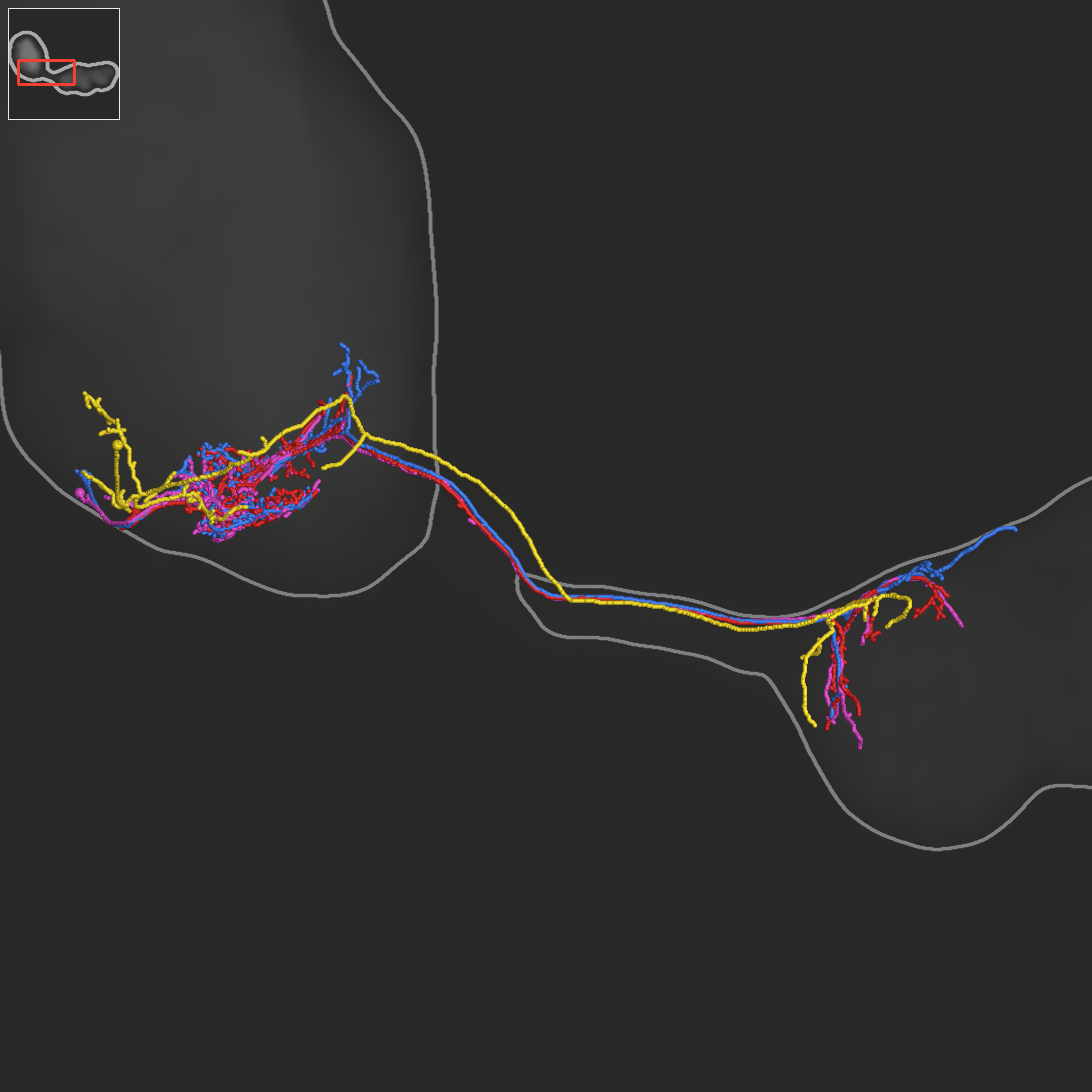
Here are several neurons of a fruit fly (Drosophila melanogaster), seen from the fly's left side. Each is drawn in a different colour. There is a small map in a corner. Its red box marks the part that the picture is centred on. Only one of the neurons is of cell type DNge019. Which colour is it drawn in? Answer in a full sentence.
The colour is magenta.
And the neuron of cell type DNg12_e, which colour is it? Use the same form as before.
The colour is red.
